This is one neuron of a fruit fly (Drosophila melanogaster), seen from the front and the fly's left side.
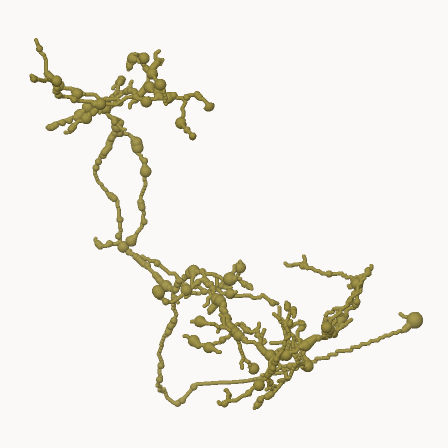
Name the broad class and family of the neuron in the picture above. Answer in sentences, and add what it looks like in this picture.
Its broad class is central-brain intrinsic neuron. The family is hemilineage SLPp&v1_posterior. The cell body can be seen at the lower right of the picture. The picture shows dozens of branch ends.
